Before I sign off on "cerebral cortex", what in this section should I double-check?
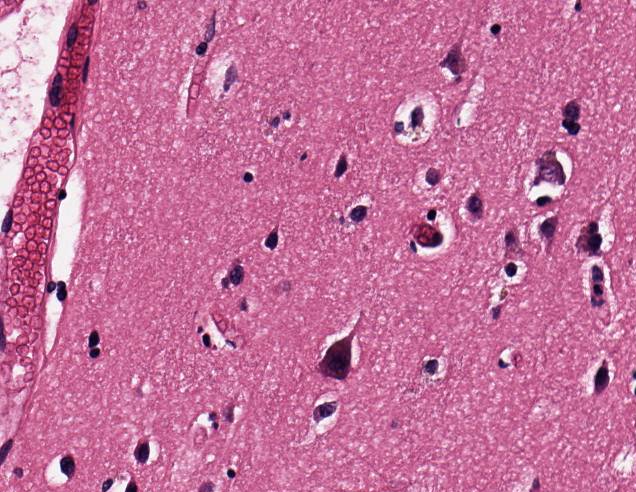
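This is cerebral cortex, and most of the field is fine, evenly granular pink neuropil with cells scattered singly through it. The large neuron in the lower centre, a dark triangular body with its tapering process pointing upward, goes with that.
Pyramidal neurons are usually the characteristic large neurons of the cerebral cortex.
Small, round, dark glial nuclei with little visible cytoplasm are scattered about. Near the centre, one cell with bright red cytoplasm sits in a clear space.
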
